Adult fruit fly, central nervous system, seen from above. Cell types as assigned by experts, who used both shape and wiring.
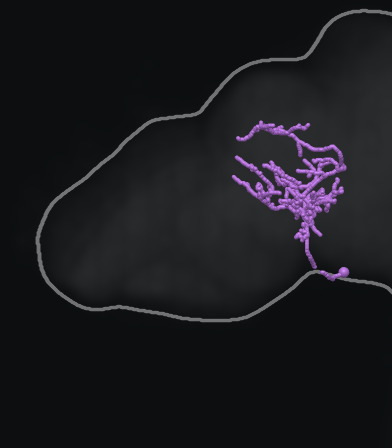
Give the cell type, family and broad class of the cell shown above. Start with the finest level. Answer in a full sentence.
Type CB4245 of hemilineage VLPl&p2_posterior, a central-brain intrinsic neuron.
